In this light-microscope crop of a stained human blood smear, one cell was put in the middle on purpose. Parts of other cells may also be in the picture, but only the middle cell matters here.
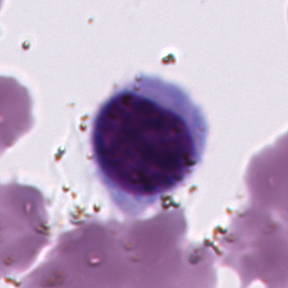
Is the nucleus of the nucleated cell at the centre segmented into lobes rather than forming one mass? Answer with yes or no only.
No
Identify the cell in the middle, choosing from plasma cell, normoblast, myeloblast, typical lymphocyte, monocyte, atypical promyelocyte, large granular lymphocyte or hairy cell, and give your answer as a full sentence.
In the middle of this smear crop is a hairy cell.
